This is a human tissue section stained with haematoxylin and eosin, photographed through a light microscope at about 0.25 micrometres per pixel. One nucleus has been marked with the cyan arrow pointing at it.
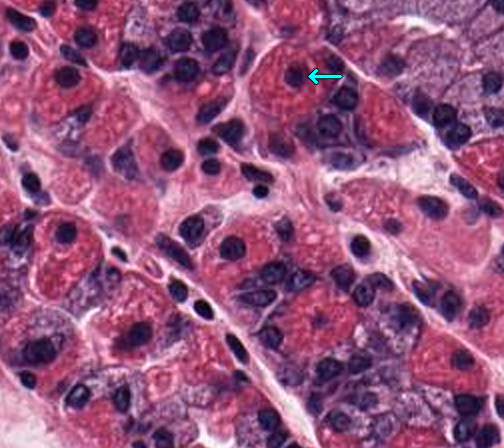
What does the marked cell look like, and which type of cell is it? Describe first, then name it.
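The nucleus is round, dark and sits in the centre of the cell, and it is small relative to the whole cell. The cytoplasm is abundant and bright pink, with a finely mottled, grainy texture. It lies in a cord of cells next to smaller cells with darker nuclei and more purple cytoplasm. Type of cell: parietal cell.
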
